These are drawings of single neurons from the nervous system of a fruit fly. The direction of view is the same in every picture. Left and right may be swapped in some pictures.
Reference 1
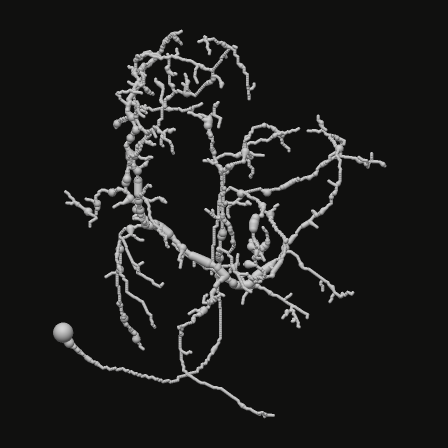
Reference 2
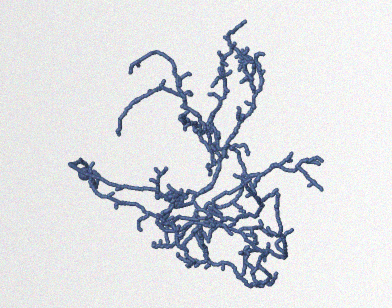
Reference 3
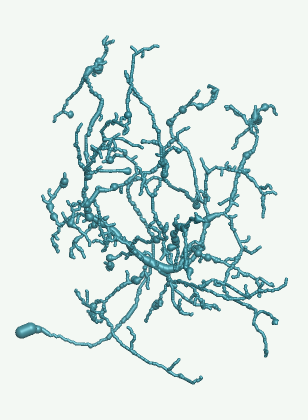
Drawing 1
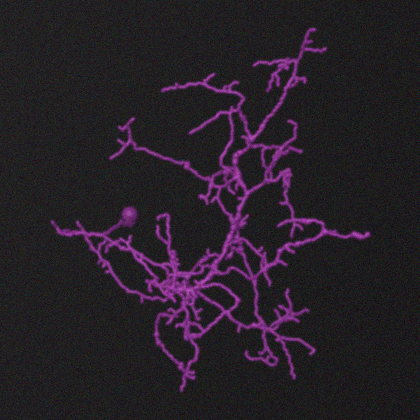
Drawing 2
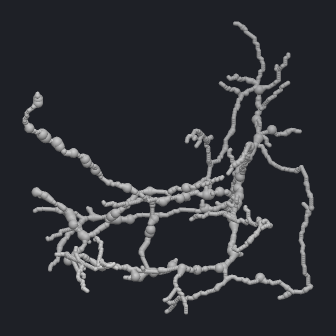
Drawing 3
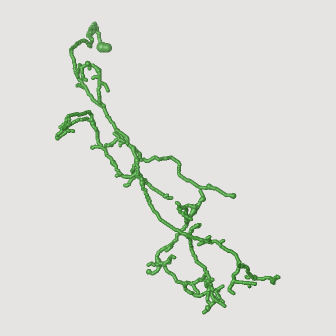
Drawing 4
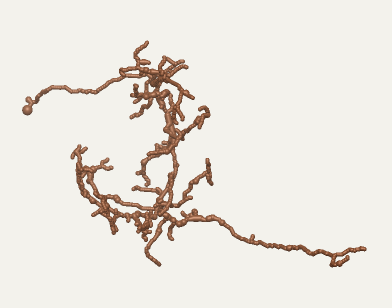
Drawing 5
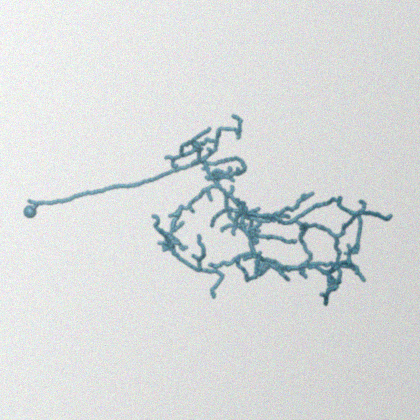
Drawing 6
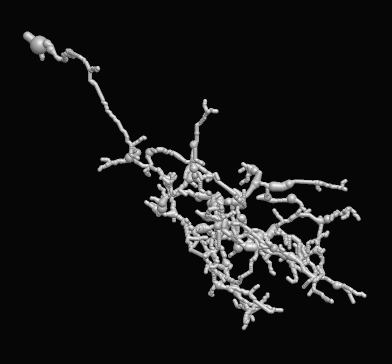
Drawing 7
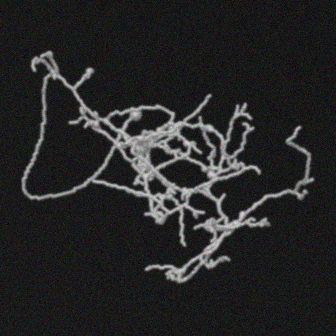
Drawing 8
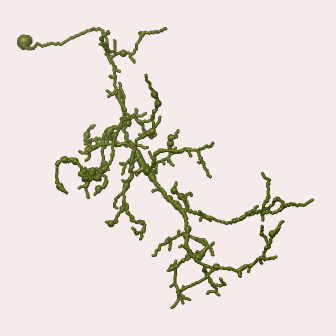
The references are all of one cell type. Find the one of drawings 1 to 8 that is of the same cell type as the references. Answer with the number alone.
1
